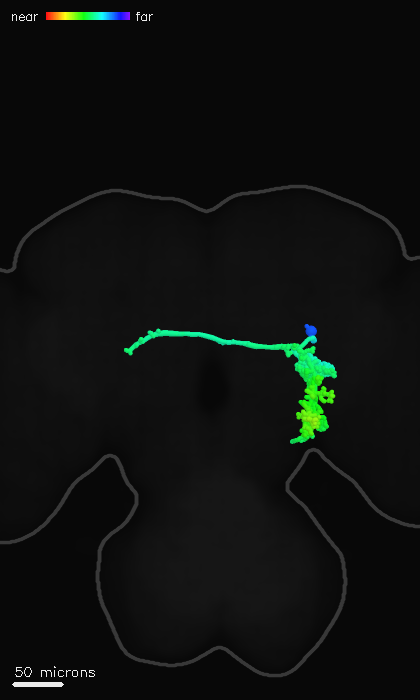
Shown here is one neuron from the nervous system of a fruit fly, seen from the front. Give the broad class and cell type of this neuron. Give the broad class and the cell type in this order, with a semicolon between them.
central-brain intrinsic neuron; AMMC-A1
